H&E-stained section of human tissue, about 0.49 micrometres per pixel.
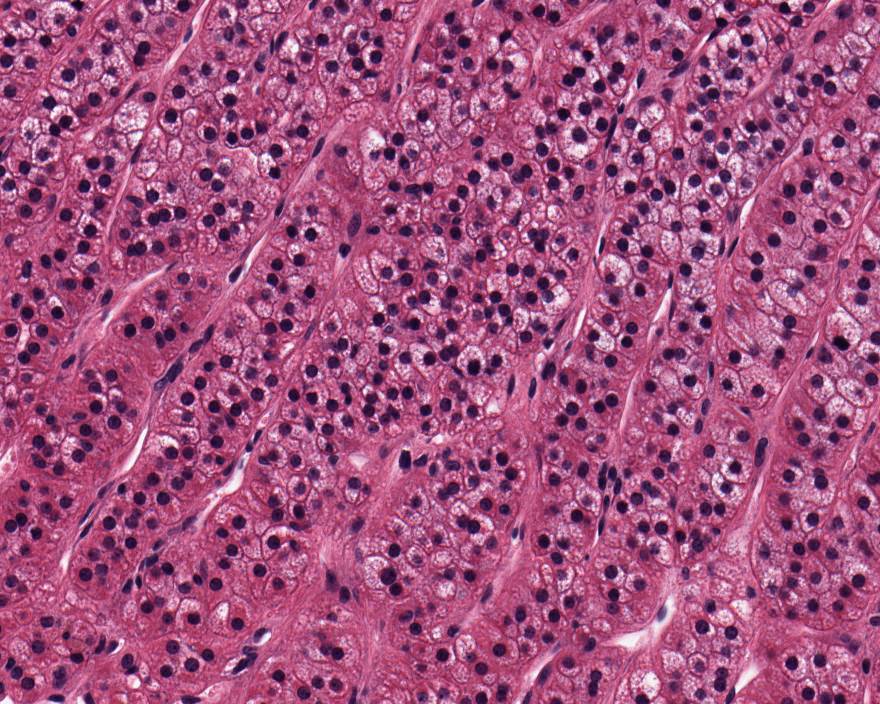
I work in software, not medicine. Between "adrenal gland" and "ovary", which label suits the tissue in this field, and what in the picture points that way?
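Adrenal gland. Cells arranged in cords.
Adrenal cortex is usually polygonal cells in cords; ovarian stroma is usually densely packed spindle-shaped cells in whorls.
Cord cells: abundant pale pink, finely vacuolated, foamy cytoplasm; small, round, dark nucleus near the centre. Between cords: thin stromal strands holding narrow slit-like spaces and flattened, dark, elongated nuclei. No fat cells.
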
